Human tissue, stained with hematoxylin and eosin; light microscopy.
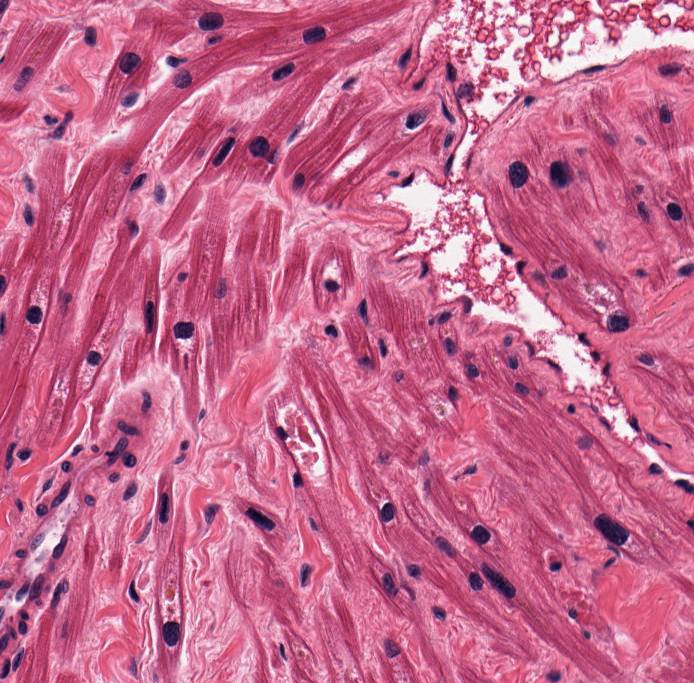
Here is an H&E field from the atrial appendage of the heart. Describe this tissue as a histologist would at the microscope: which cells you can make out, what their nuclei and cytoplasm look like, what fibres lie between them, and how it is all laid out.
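Field mostly cardiac muscle fibres, finely cross-striated. Fibres branch and join neighbours; not separate parallel cylinders. Upper right: space with many red blood cells. Near centre: small capillary between fibres, containing red blood cells.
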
